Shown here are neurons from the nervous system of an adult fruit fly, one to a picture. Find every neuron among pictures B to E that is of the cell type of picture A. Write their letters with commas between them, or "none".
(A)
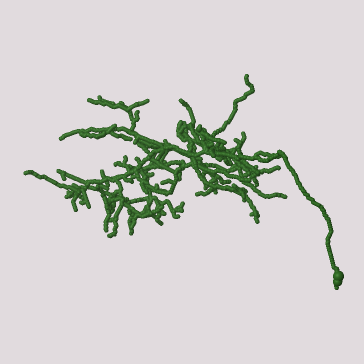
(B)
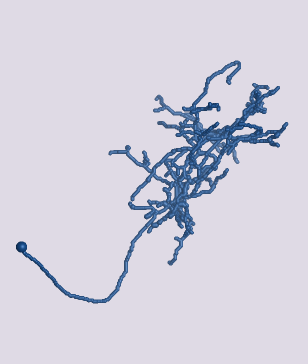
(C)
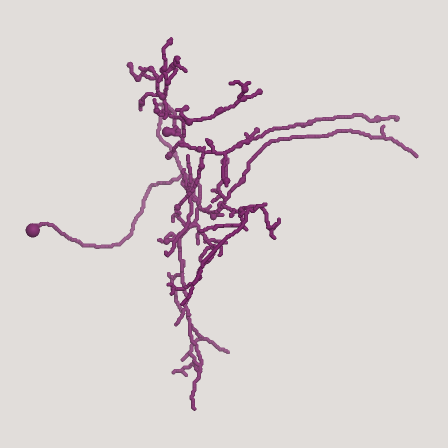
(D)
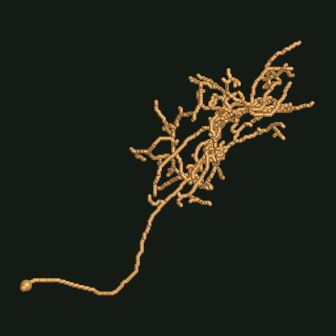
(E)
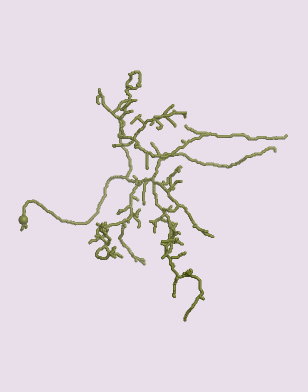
B, D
